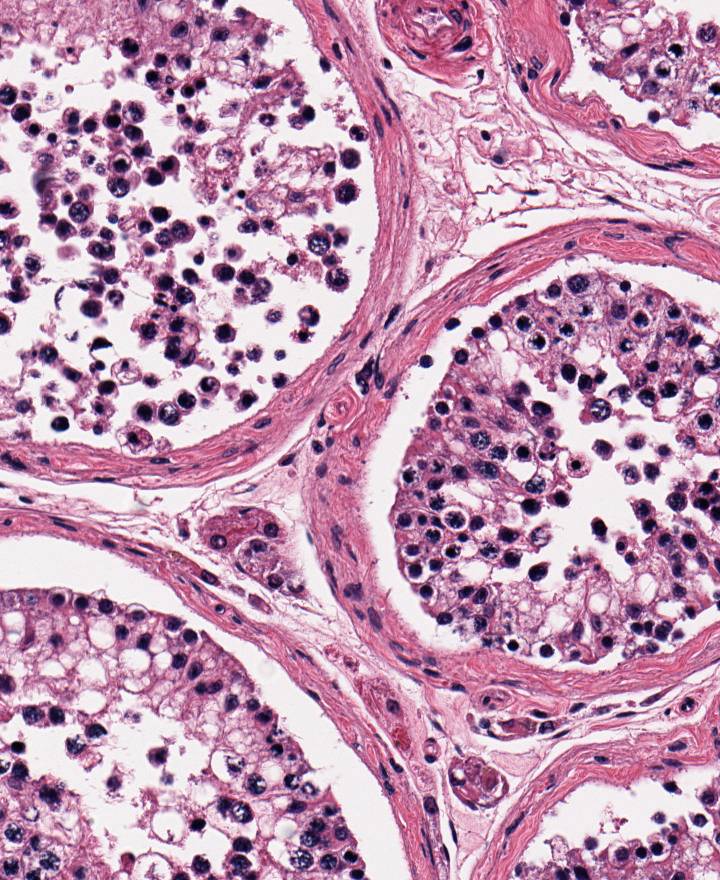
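Testis: thick pink fibrous walls bound the tubules, flattened elongated nuclei running around them. Within, many cells have round dark nuclei, several with coarse clumped chromatin. Between tubules, groups of pink cells with round nuclei lie just left of the right tubule and near bottom centre.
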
